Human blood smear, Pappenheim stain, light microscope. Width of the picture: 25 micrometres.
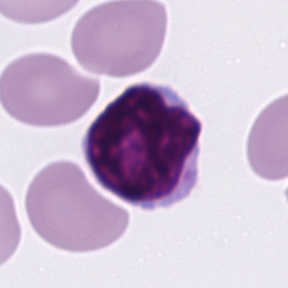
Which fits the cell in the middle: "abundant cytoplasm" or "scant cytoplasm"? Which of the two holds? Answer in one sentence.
What cytoplasm the cell has forms just a narrow rim.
